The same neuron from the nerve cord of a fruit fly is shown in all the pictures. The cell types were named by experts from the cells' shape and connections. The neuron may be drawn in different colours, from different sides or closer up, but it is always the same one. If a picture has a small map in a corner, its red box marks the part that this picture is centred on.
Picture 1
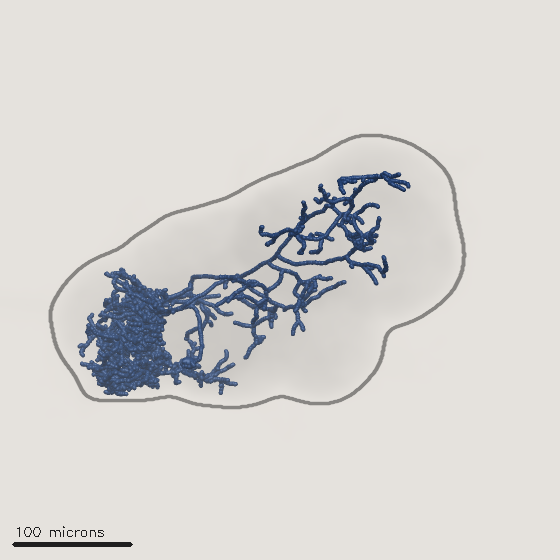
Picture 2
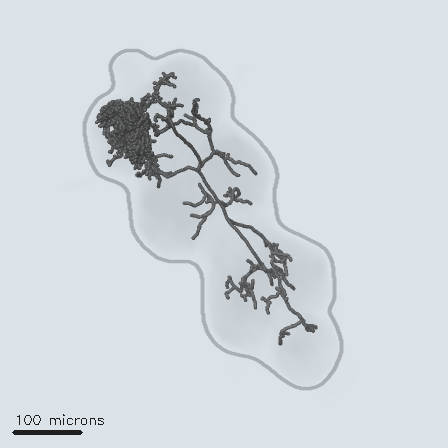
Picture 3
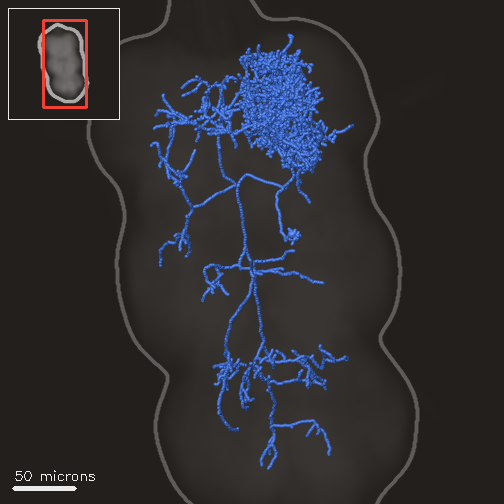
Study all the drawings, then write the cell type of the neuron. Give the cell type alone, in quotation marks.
"IN10B001"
